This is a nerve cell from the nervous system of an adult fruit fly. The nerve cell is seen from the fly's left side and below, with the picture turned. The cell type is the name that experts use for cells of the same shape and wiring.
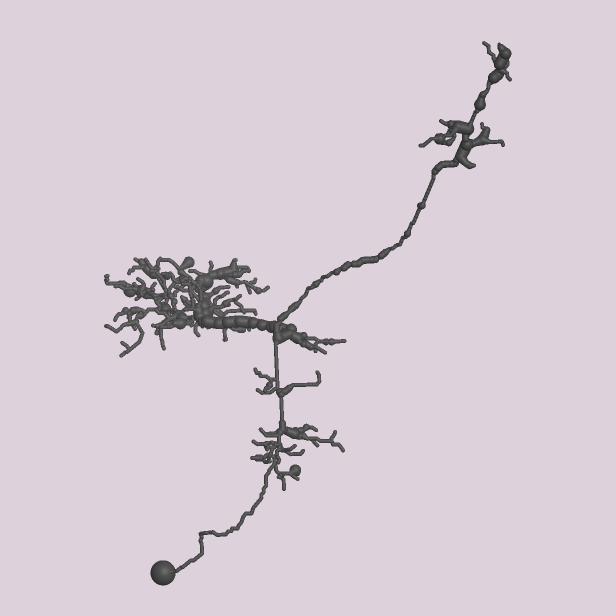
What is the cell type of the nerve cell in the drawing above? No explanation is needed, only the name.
Y3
